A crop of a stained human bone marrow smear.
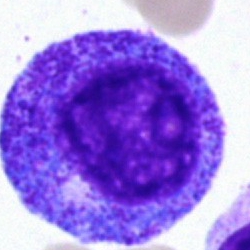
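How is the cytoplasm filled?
Densely, with purple granules.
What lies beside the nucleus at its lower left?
A pale area with few granules.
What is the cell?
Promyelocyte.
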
